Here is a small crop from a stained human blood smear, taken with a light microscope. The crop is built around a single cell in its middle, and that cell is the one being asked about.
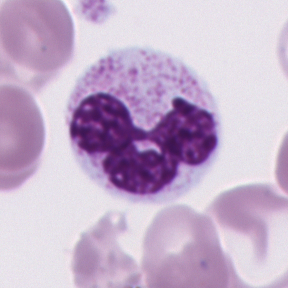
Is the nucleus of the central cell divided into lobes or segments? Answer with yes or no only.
Yes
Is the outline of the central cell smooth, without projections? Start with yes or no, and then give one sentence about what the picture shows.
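Yes. The cell outline is round and smooth.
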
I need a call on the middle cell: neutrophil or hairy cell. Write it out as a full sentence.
The cell that lies at the centre of the crop is a neutrophil.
